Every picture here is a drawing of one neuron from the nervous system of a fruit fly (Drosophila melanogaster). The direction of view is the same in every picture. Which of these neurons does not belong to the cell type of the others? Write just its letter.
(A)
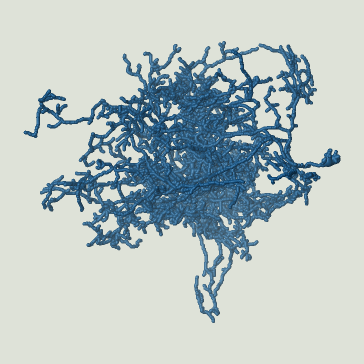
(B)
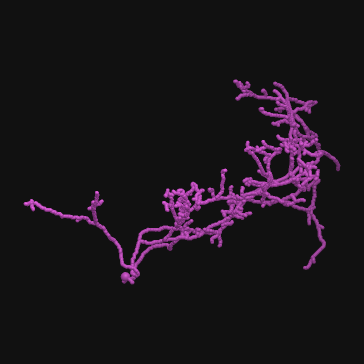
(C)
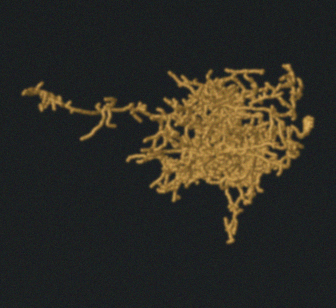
B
